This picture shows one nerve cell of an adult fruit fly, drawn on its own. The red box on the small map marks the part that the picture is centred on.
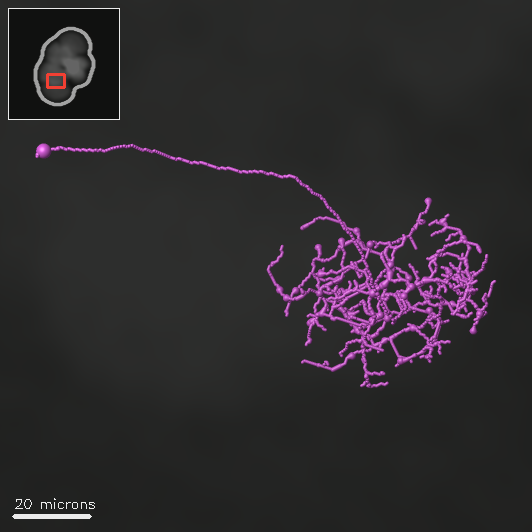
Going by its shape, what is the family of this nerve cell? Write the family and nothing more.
hemilineage VLPp1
